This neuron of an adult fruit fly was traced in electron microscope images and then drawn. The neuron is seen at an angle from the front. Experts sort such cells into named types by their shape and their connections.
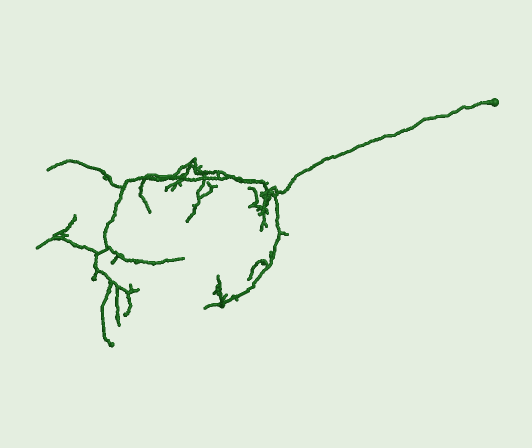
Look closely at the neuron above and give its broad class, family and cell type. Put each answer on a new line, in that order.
nerve-cord intrinsic neuron
hemilineage 03B
IN03B091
